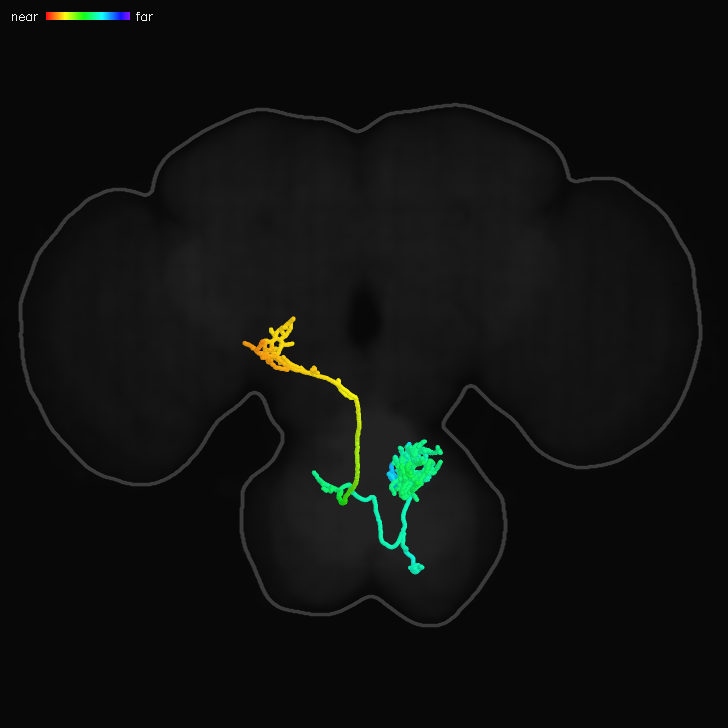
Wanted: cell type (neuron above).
AN10B017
